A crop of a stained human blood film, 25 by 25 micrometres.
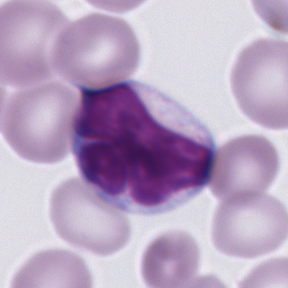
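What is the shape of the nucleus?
It is folded, with a deep cleft running up from its lower edge.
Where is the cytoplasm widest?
At the upper right of the cell.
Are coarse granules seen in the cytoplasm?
No, none are seen.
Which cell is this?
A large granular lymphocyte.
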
